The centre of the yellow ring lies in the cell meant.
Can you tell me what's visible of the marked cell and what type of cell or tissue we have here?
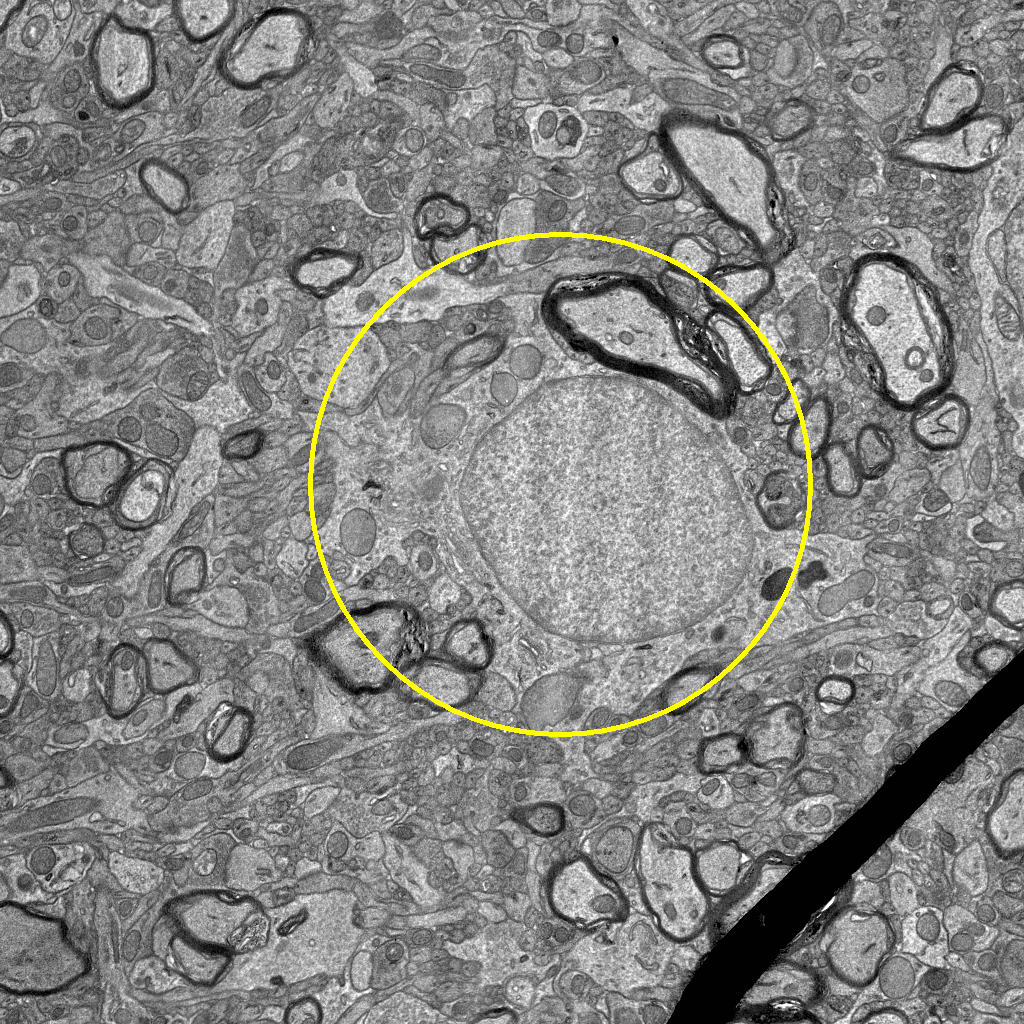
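Whole nucleus in view; outline round to slightly oval. Envelope smooth, no deep infoldings. Chromatin finely granular, evenly spread, no thick dark clumps lining envelope. Pale cytoplasm: wider rim left of nucleus than right. Astrocyte.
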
